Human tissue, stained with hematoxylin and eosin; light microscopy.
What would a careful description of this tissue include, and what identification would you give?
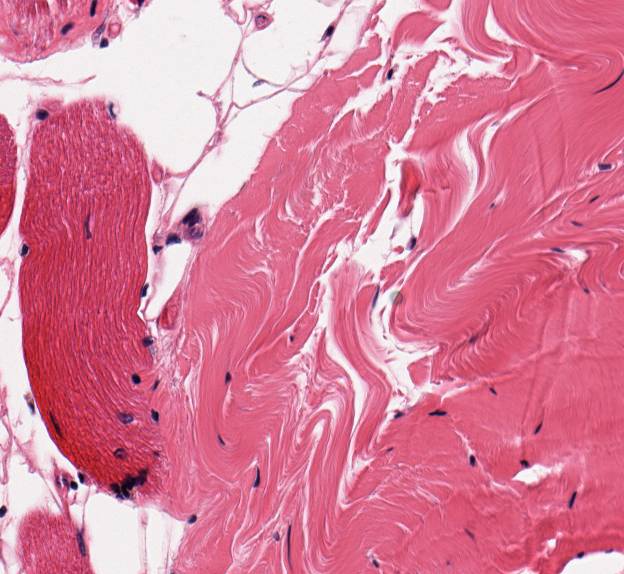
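Collagen bundles follow a wavy, swirling course rather than straight parallel lines, with sparse thin, elongated, dark nuclei between the fibres. At left is a sharply bordered elongated bundle, deeper red than the adjacent collagen, with fine striations along its length. The tissue is skeletal muscle.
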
